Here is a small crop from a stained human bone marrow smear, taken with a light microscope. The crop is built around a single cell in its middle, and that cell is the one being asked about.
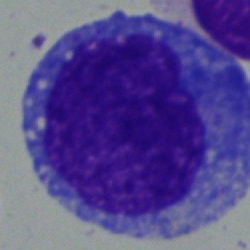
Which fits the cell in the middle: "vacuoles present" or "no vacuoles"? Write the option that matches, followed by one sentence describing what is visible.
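Vacuoles present. Small clear vacuoles lie in the cytoplasm along the left edge of the cell.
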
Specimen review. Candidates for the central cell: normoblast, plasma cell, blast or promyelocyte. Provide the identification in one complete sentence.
Positioned in the middle of the crop is a promyelocyte.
